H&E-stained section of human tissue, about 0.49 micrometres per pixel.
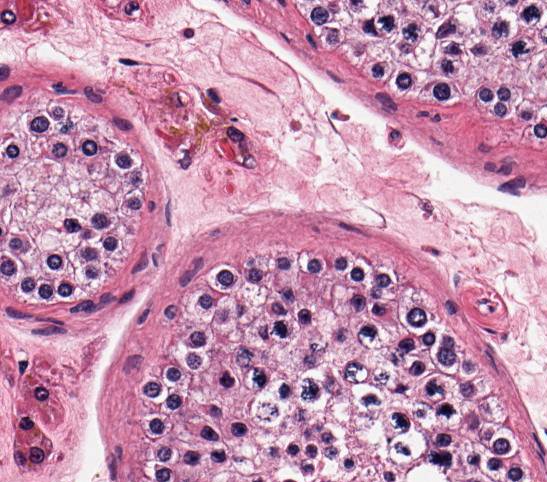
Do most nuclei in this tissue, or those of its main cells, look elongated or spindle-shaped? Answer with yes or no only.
No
